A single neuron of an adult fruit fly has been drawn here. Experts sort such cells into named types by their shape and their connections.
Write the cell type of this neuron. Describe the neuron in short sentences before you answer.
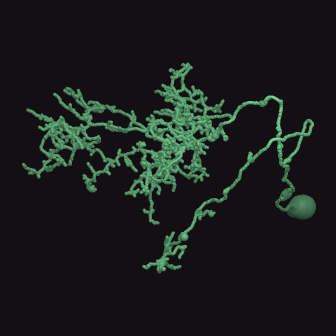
The cell body can be seen on the right of the picture. Dozens of branch ends can be seen. It is an optic-lobe intrinsic neuron. Its cell type is Li23.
